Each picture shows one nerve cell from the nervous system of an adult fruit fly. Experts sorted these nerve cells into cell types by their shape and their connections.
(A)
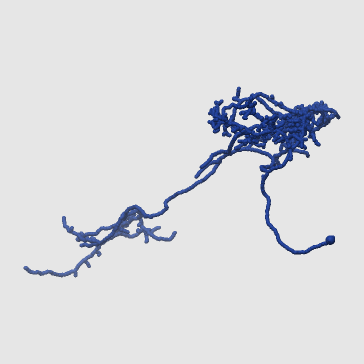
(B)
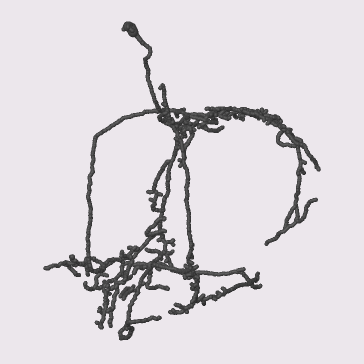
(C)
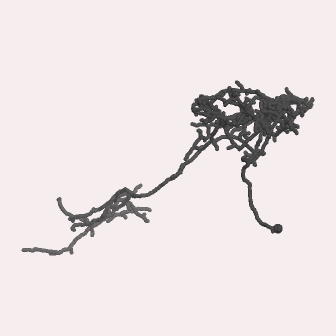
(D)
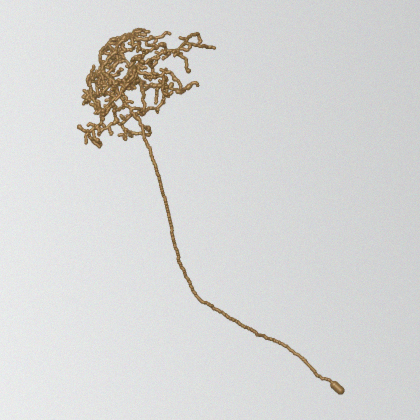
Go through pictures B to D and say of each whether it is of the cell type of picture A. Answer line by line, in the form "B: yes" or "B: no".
B: no
C: yes
D: no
